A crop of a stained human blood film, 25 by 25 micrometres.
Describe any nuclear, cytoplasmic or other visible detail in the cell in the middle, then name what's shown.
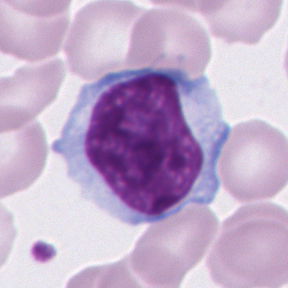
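Start with the cytoplasm: it is pale blue, a deeper blue along the cell's outer edge than next to the nucleus. The nucleus is a single mass without lobes; its chromatin is dark purple and clumped, with paler patches between. The cell measures about 16 by 14 micrometres and the nucleus about 13 by 10 micrometres, filling about 60% of the cell's area. This is a typical lymphocyte.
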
